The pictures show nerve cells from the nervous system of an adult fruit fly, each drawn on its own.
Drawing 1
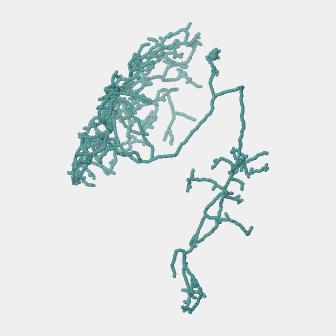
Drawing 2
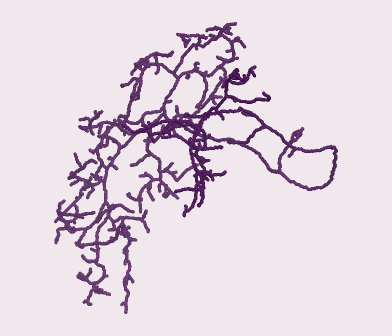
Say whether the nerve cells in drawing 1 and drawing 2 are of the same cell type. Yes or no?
yes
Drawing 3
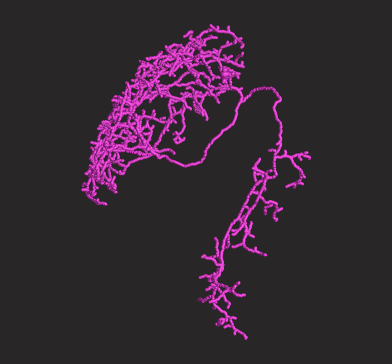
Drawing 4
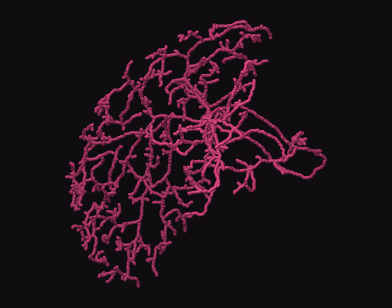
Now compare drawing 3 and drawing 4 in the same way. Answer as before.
yes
